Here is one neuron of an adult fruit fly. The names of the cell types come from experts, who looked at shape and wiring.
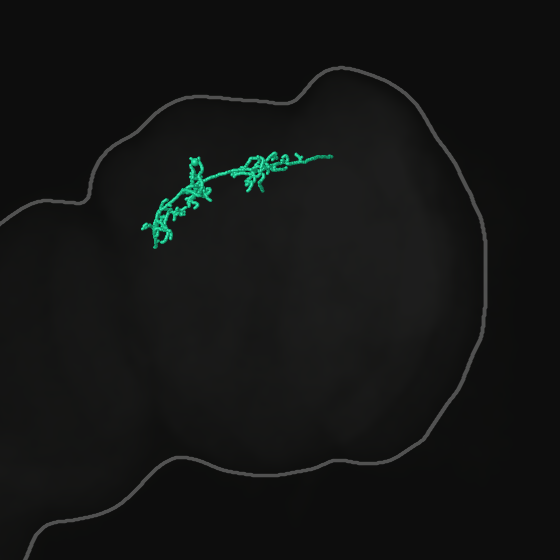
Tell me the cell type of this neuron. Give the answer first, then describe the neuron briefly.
Its cell type is SMP330. It is a central-brain intrinsic neuron. As drawn here it is wider than it is tall.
